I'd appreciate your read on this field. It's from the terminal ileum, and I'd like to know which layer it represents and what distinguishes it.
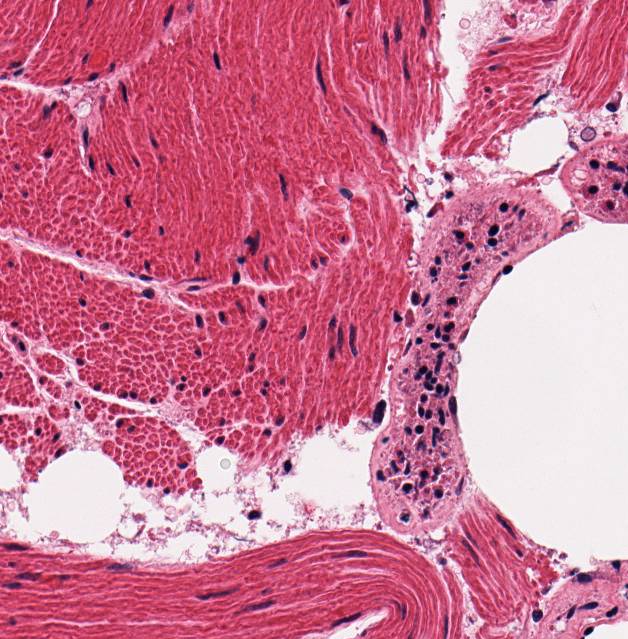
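The field shows smooth muscle. Pink fibres fill most of the upper left, and in the left-centre they are cut across into many small polygonal profiles.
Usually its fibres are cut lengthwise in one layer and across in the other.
Wavy muscle fibres run along the bottom; down the right-centre curves a paler purplish-pink band crowded with small round dark nuclei.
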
